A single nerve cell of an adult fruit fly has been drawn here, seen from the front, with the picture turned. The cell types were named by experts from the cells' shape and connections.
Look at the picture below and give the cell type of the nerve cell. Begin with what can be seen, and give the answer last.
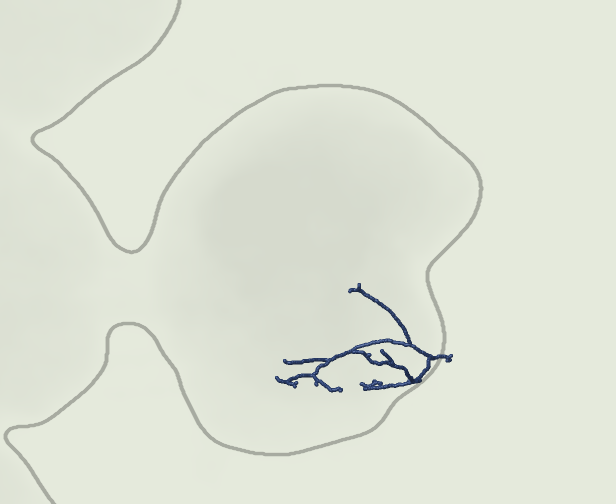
No cell body is drawn. As drawn here it is wider than it is tall. This is a sensory neuron entering the nerve cord. It is of cell type SNpp45.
